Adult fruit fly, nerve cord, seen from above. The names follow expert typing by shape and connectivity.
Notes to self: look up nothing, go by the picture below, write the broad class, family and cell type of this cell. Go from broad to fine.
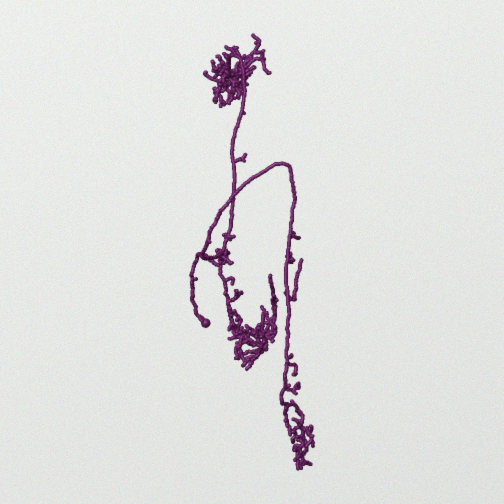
nerve-cord intrinsic neuron; hemilineage 14B; IN14B008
